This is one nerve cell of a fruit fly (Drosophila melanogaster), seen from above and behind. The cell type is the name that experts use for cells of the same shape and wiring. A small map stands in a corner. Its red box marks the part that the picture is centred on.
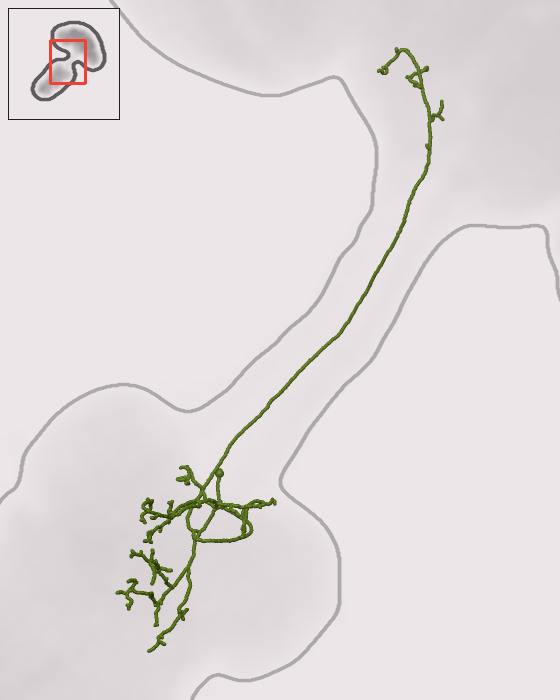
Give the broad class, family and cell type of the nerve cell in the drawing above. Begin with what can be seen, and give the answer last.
It reaches both the brain and the nerve cord, passing through the neck. In this view it is taller than it is wide. Its broad class is ascending neuron. Its family is hemilineage 08B. The cell type is AN08B101.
